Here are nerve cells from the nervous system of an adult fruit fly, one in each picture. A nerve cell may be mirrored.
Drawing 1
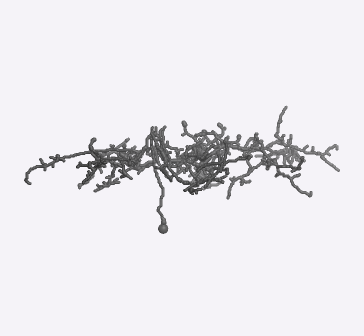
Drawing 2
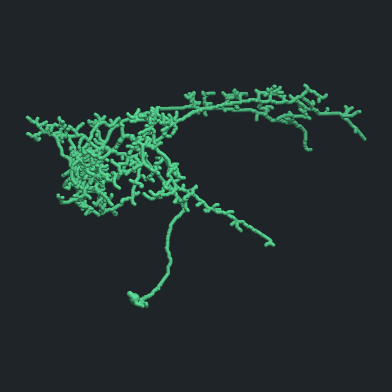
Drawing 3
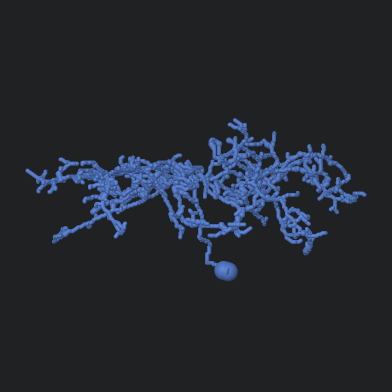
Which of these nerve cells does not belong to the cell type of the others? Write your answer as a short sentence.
The nerve cell in drawing 2 is of another cell type than the rest.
